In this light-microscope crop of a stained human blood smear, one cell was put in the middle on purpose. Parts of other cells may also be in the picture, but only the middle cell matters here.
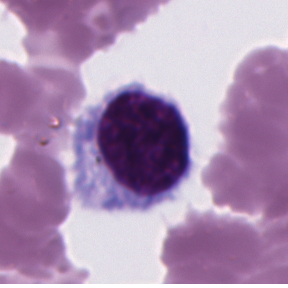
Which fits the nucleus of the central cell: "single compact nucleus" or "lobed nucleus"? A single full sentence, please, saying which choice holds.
Within the cell, the nucleus is one undivided, compact round, oval or kidney-shaped mass.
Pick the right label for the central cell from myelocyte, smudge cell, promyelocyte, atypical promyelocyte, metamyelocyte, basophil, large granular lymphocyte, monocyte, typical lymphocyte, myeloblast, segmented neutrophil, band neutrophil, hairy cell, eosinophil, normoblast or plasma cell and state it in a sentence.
The central cell shown in this smear crop is a hairy cell.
